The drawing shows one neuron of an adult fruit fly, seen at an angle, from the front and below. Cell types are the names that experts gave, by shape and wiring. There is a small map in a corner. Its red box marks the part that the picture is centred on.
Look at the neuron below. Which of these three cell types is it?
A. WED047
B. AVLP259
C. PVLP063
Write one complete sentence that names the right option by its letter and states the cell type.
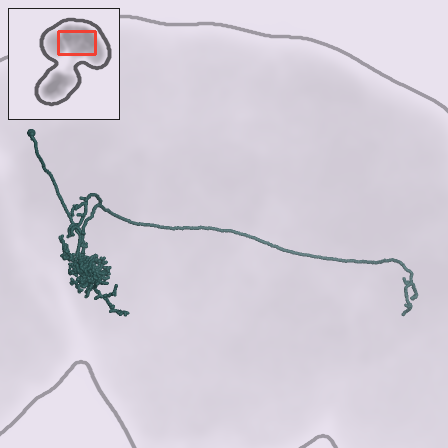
Under cell type, the neuron is listed as WED047, option A.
